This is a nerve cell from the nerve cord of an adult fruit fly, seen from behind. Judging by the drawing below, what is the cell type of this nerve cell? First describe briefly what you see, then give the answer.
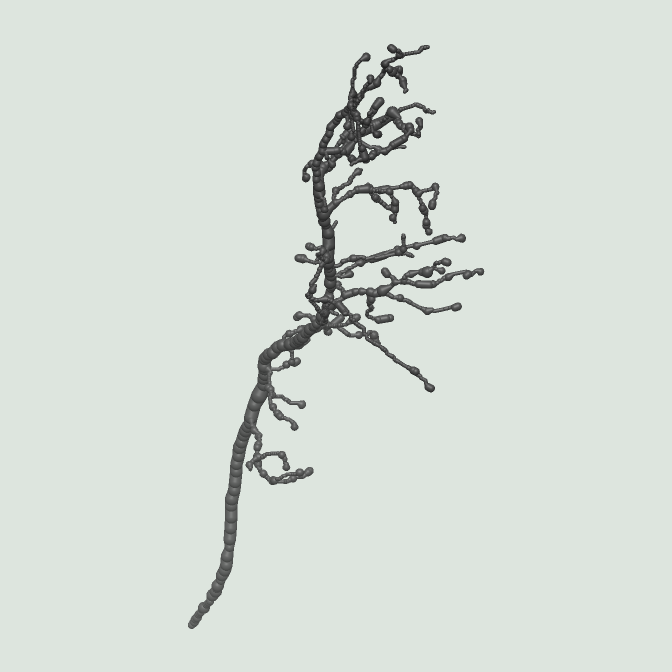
No cell body is drawn. The picture shows dozens of branch ends. Its broad class is descending neuron. The cell type is DNa04.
